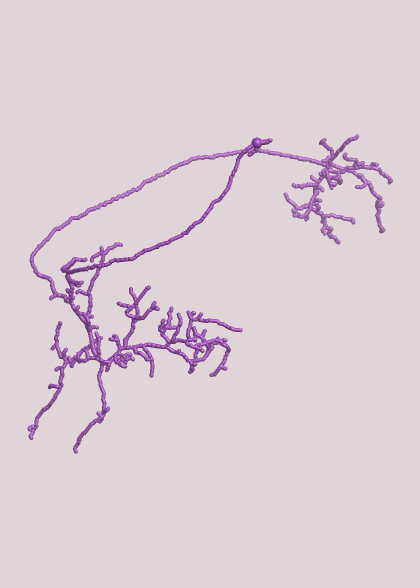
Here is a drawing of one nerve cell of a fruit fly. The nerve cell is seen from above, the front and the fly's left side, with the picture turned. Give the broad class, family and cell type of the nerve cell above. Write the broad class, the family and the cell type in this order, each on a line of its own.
nerve-cord intrinsic neuron
hemilineage 01A
IN01A064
